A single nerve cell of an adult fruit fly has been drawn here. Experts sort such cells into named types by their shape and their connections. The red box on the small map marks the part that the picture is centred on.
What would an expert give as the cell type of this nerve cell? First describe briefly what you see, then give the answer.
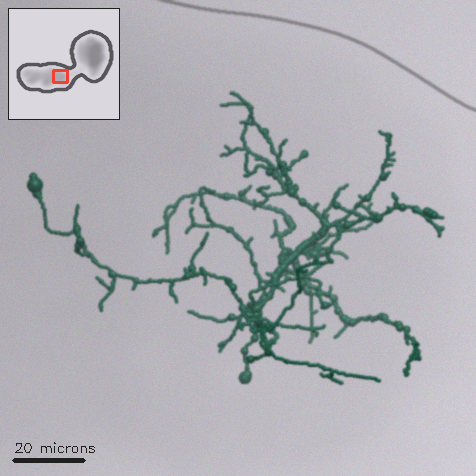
The cell body is on the left of the picture. From left to right in the picture it spans about 120 microns. The picture shows dozens of branch ends. Its broad class is nerve-cord intrinsic neuron. Its cell type is IN20A.22A038.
